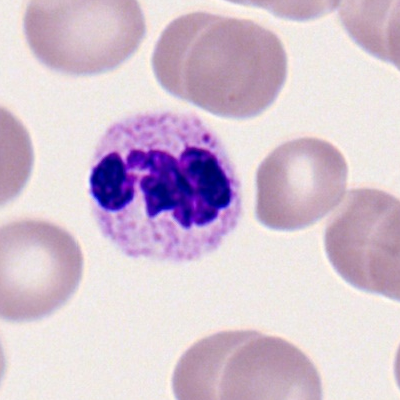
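Segmented neutrophil, the cell in the middle of the stained smear. Its nucleus is divided into several lobes linked by thin strands, and these lobes lie in a row across the cell from left to right. The cytoplasm is abundant and pale pink, with fine pinkish-violet granules scattered through it.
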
